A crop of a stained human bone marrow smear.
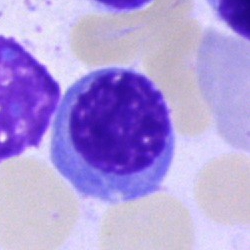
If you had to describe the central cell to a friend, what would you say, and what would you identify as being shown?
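The cell has a round, smooth outline. Its nucleus is placed off-centre towards the upper right, and the rim of cytoplasm is widest at the lower left. The chromatin is dark purple and marked by many small pale spots. This cell is an erythroblast.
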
